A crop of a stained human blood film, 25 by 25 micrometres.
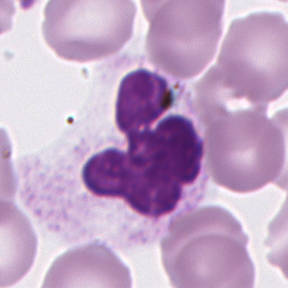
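Segmented neutrophil, the nucleated cell at the centre of this stained smear of human peripheral blood. Its chromatin is dense and stains dark purple, and no nucleoli are visible in the nucleus. The cytoplasm is plentiful and very pale, with fine violet granules scattered throughout.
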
